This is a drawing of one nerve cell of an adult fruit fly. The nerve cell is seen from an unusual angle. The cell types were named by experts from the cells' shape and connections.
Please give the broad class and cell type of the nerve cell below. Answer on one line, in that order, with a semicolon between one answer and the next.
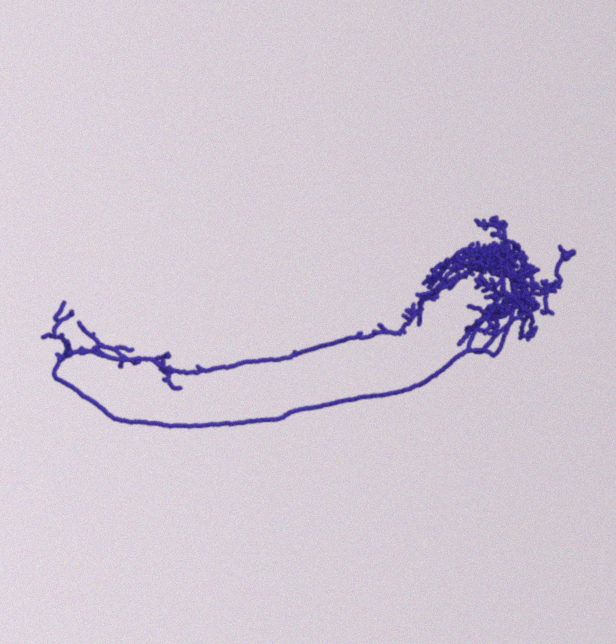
central-brain intrinsic neuron; AVLP218_a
